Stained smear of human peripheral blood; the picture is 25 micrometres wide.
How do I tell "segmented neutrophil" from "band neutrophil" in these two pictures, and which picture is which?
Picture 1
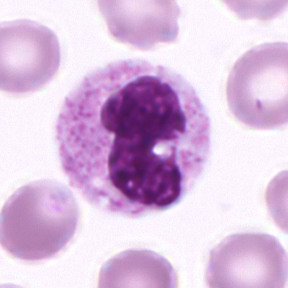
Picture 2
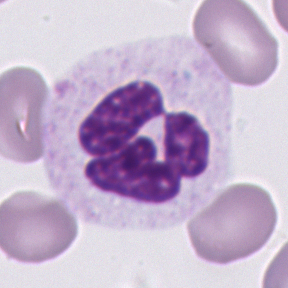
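Picture 1 shows a band neutrophil and picture 2 a segmented neutrophil. Nucleus first: picture 1 has one continuous mass narrowed near its middle into an upper and a lower part; picture 2 has several connected lobes arranged around a small central clear gap.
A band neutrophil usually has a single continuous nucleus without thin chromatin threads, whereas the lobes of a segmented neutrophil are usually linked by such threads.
Next, the chromatin is dark purple and coarsely clumped in both, and no nucleoli are visible in picture 1.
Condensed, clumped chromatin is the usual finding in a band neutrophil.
Then the cytoplasm: pale pink and surrounding the nucleus on all sides in picture 1; abundant, pale lilac-pink and free of vacuoles in picture 2. After that, granules: small pink-violet ones scattered throughout in picture 1, fine pinkish-violet ones spread evenly in picture 2. Finally, outline: picture 1 is round and smooth without projections, about 14 micrometres across, with the nucleus filling about 40% of its area; picture 2 is roughly round and smooth-edged.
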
